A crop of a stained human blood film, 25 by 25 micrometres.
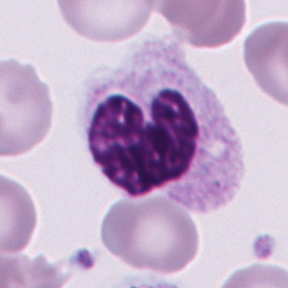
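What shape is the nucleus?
Two-lobed and heart-like, with a deep notch entering from the top; it is about 10 micrometres across, fills about 50% of the cell's area and lies toward the left of the cell.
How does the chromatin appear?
Dark purple and coarsely clumped, with small paler gaps between the clumps.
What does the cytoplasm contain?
Fine, dust-like pinkish-purple granules; the cytoplasm itself is plentiful, pale pinkish-lilac and widest on the right side of the nucleus, in a cell about 15 by 13 micrometres.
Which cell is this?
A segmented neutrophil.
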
